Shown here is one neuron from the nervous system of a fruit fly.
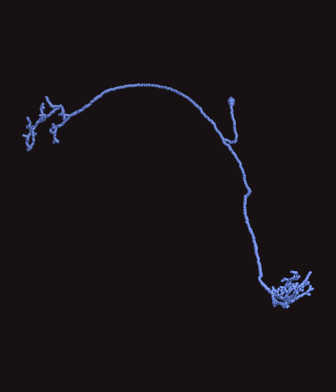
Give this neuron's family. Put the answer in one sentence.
The family is hemilineage VPNd2.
